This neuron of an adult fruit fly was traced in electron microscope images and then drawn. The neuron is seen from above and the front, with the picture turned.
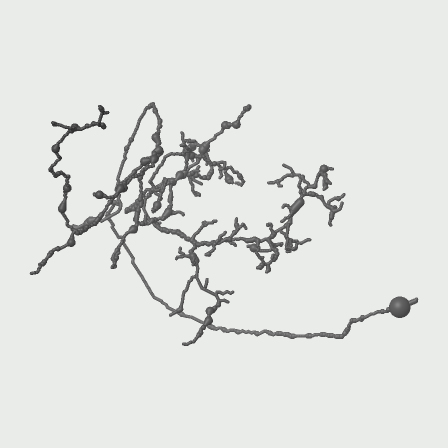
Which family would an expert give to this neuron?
hemilineage VLPp&l1_anterior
